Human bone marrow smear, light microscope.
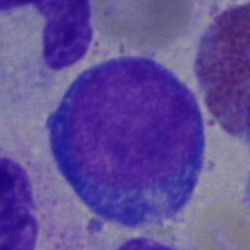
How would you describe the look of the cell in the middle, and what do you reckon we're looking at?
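Round, with a mostly smooth outline, the cell shows one small bulge projecting from its left edge. The chromatin is fine and evenly spread, free of coarse clumps. No granules appear in the cytoplasm. This is a proerythroblast.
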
